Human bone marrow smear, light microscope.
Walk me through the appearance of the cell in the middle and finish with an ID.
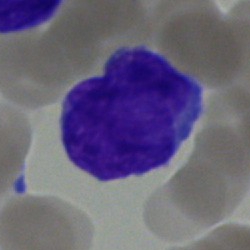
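Nearly the whole cell is nucleus here, with dense, dark purple chromatin that looks clumped and mottled. Cytoplasm is very scant, a thin rim along the right edge at most. The outline's irregular, with a notch in the upper edge. It's a blast.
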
